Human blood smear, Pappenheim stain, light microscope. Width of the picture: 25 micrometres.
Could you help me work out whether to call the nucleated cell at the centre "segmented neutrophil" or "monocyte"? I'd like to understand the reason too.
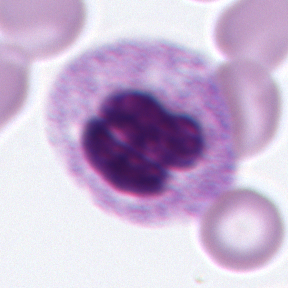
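Verdict: segmented neutrophil. Nucleus divided into several lobes, clustered near the centre of the cell.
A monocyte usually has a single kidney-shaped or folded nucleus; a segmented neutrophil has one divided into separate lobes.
Cytoplasm plentiful, pale pinkish-lilac.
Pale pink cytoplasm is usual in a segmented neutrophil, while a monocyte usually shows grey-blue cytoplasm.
Chromatin dense, staining dark purple; cytoplasm filled with fine, dust-like granules.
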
